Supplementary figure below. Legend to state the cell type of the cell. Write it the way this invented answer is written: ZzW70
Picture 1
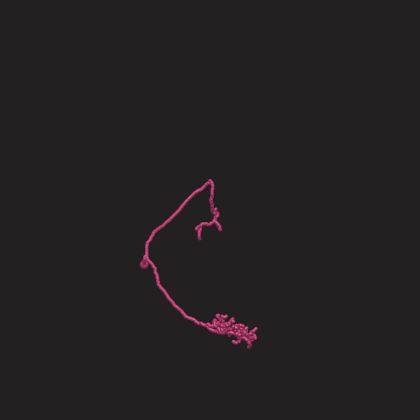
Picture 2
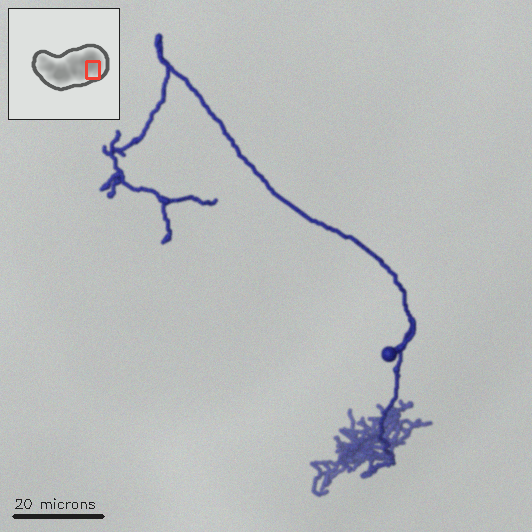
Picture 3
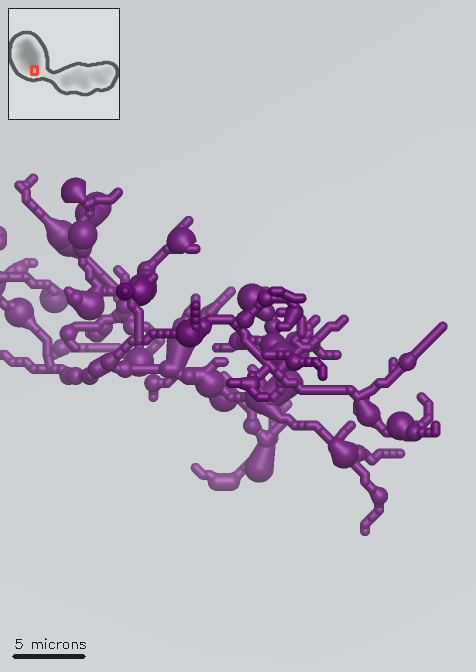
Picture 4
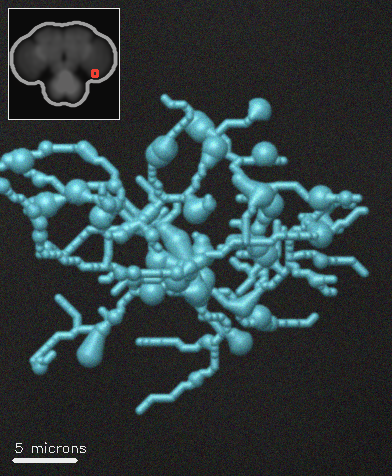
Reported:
MeLo7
